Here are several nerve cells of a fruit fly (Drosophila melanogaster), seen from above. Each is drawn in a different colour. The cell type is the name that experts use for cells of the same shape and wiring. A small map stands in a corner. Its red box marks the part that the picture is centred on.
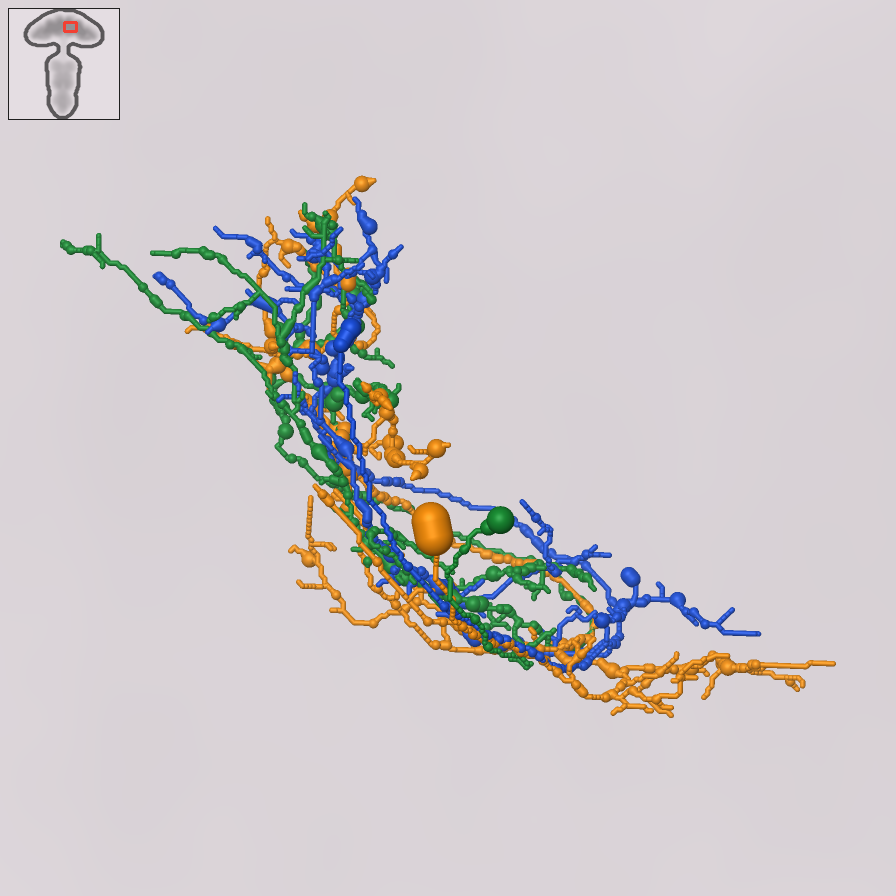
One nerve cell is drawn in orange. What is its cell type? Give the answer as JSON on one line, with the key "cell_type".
{"cell_type": "SMP356"}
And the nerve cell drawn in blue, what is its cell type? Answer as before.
{"cell_type": "SMP354"}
